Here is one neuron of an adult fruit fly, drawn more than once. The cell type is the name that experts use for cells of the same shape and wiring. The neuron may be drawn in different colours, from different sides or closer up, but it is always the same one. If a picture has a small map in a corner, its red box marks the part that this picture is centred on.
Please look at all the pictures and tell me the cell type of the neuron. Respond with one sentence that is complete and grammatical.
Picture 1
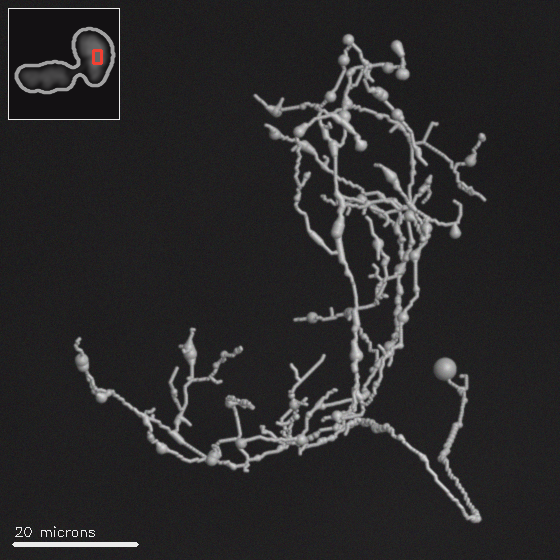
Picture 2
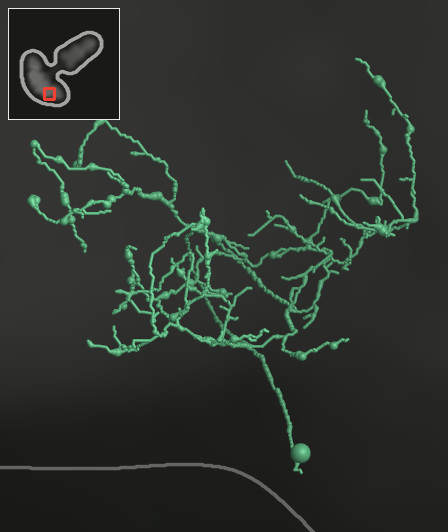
Typed by cell type, the neuron is CB3733.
